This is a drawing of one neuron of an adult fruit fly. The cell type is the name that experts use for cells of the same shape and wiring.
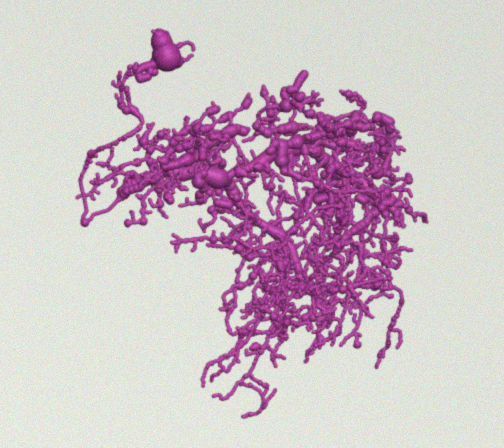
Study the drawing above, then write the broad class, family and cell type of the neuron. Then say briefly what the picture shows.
This is a nerve-cord intrinsic neuron. Its family is hemilineage 19A. The cell type is IN19A021. More than a hundred branch ends can be seen. In this view it is about as wide as it is tall.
